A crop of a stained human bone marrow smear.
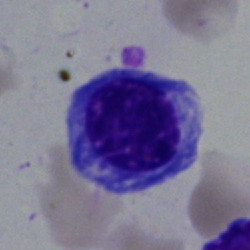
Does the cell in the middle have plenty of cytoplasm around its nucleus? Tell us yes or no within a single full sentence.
No, in this cell the cytoplasm is scant.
